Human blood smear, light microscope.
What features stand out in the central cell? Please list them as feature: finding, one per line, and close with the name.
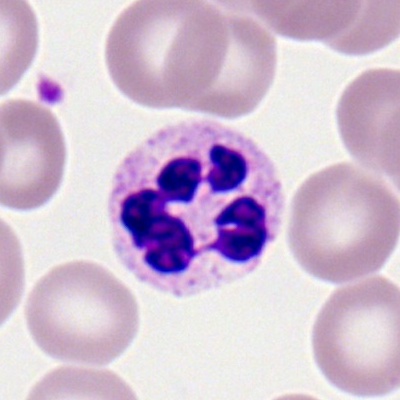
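Nucleus: split into four or more separate lobes
Lobes: set in a ring around a pale central area of cytoplasm
Cytoplasm: plentiful, pale pink-lilac
Granules: fine, small, pinkish-violet, filling the cytoplasm
Name: segmented neutrophil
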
